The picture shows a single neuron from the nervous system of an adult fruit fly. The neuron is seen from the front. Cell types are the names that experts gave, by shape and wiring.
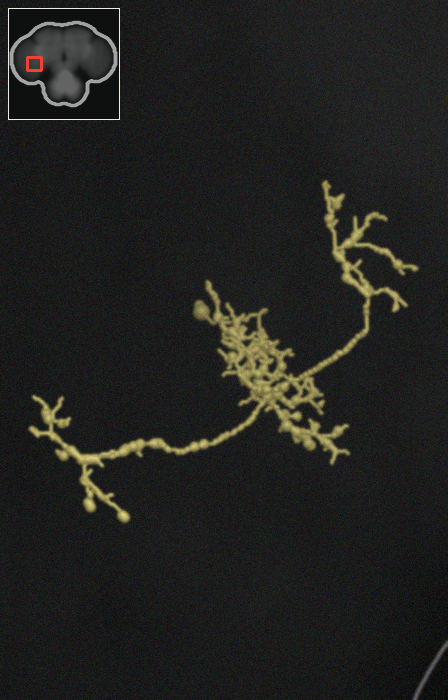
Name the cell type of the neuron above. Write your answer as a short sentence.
The cell type is Y13.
